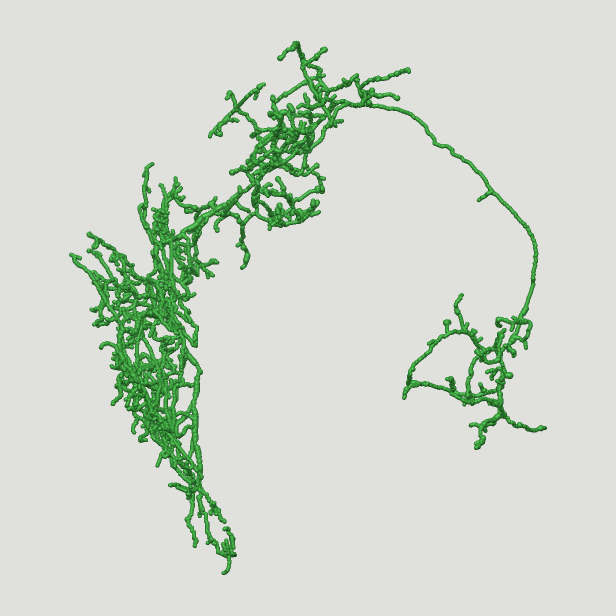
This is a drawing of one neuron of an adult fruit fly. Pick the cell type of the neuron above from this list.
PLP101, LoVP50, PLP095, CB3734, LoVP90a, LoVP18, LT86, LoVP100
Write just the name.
LoVP100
